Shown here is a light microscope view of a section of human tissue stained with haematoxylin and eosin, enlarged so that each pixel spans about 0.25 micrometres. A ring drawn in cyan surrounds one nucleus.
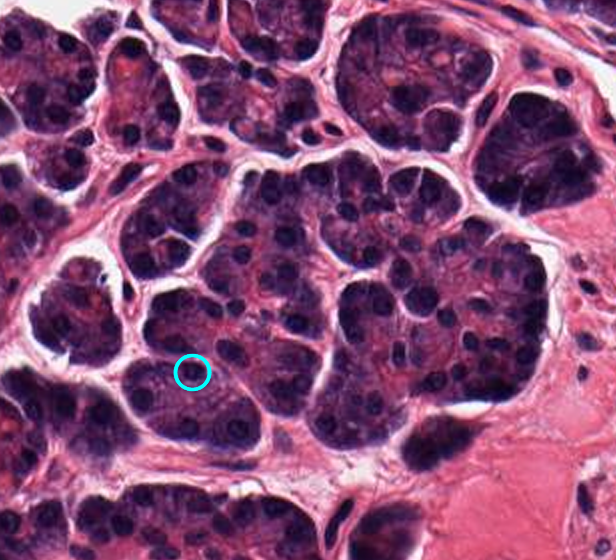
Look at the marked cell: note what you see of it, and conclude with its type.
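The nucleus is round and dark, about the same size as the other nuclei in the same cell cluster. The cytoplasm around the nucleus is dark purple with a faint pink tinge, and its borders with neighbouring cells cannot be made out. The cell lies inside a rounded cluster of similar cells that is outlined by a thin pale pink rim of connective tissue separating it from the neighbouring clusters. This is a pancreatic acinar cell.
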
